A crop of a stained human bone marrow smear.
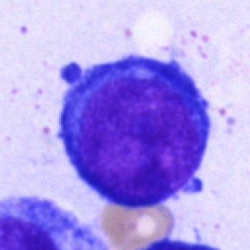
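Proerythroblast, the central cell in a stained bone marrow smear. The cell is round, with fine, evenly spread chromatin lacking coarse clumps. The cytoplasm forms only a thin, deep blue rim, and a small rounded blue bleb sticks out from the upper left edge.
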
